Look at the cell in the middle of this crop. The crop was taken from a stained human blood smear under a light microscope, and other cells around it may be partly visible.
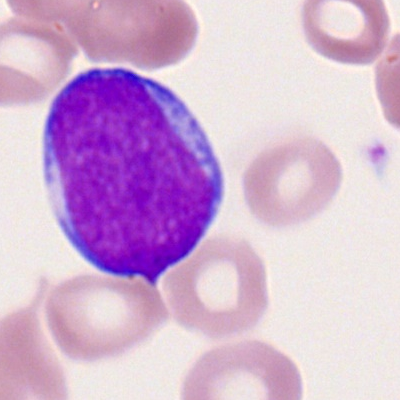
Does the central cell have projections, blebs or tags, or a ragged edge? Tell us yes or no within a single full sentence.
Yes, this cell has a rough edge that is ragged or bears projections, blebs or tags.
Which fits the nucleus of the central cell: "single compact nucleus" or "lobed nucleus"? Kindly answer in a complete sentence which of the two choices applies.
The nucleus of this cell is one compact round, oval or kidney-shaped mass.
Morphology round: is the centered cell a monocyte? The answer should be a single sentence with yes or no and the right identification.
No, the cell of interest here is a blast and not a monocyte.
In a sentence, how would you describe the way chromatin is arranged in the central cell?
Check the chromatin: it is fine and not coarsely clumped.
